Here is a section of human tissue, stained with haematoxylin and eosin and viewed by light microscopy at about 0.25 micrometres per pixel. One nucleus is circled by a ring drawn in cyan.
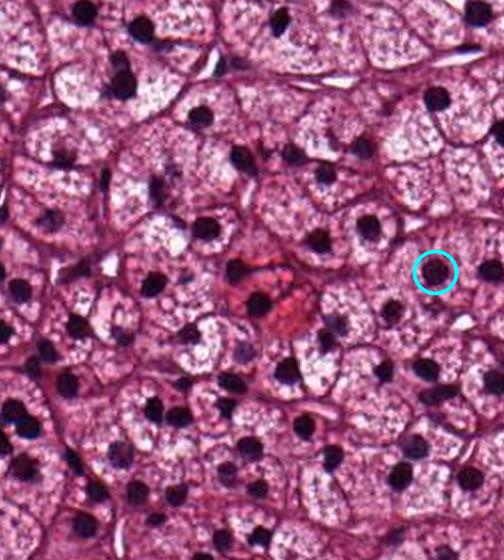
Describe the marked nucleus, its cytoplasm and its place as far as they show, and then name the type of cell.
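The nucleus is round with a smooth outline and lies roughly in the middle of the cell. The nucleus is dark and evenly stained, about the same size as the nuclei of the neighbouring cells. The cytoplasm is plentiful and pale pink, with a fine bubbly texture of many small clear spaces. The cell sits packed among similar polygonal cells with pale bubbly cytoplasm, separated from them by thin pink borders. It is an adrenal cortical cell.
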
